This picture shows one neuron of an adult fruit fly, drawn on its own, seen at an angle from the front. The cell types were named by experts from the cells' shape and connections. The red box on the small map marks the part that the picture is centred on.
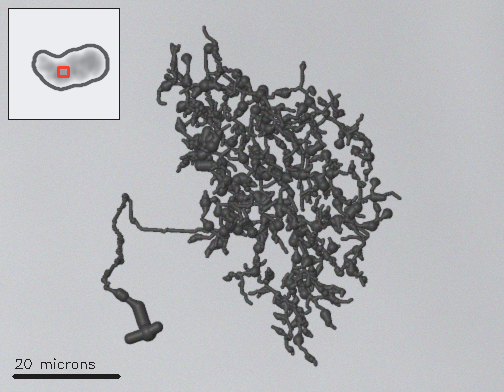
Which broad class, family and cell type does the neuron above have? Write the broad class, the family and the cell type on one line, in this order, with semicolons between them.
optic-lobe intrinsic neuron; Pm; Pm10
